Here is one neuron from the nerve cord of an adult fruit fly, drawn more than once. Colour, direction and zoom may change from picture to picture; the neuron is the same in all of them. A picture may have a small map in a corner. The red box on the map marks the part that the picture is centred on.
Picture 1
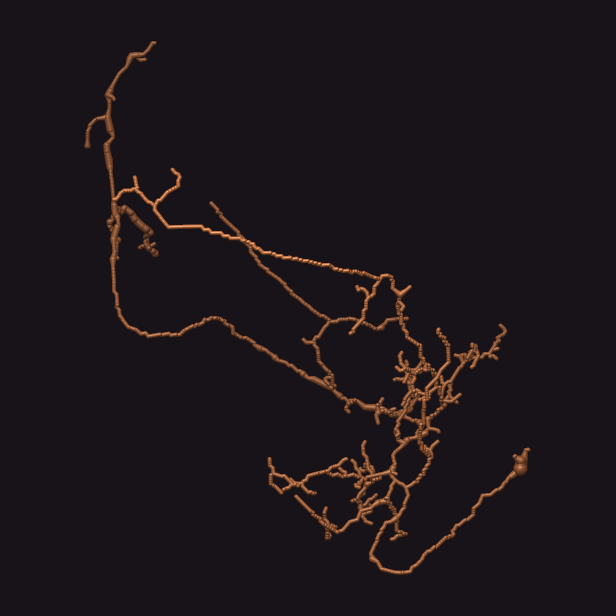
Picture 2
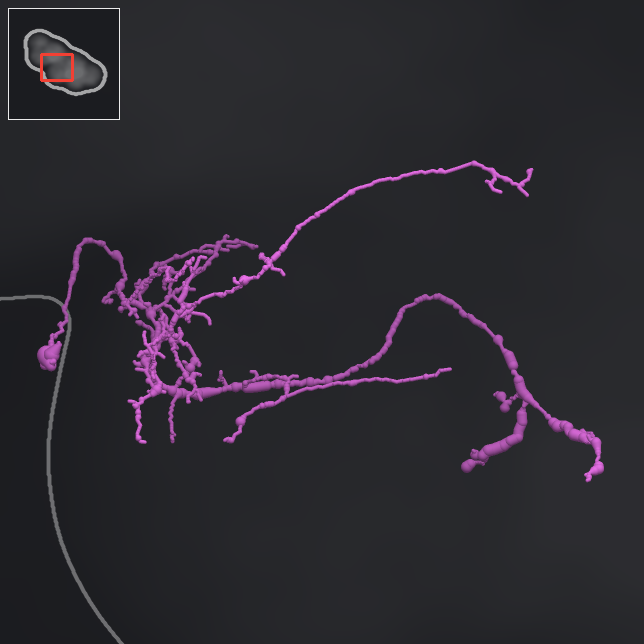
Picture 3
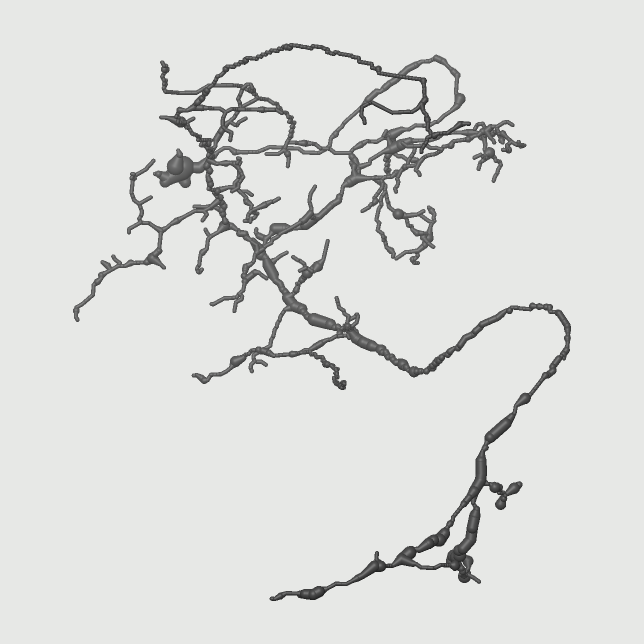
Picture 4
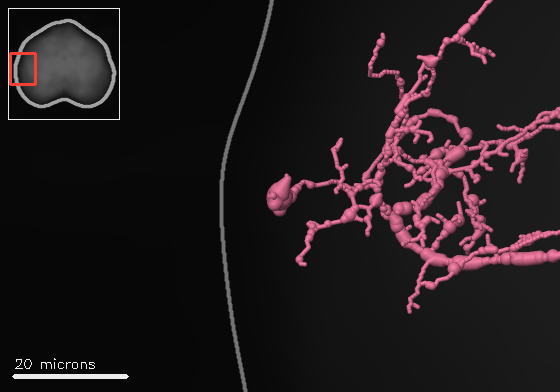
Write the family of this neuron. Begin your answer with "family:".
family: hemilineage 19A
